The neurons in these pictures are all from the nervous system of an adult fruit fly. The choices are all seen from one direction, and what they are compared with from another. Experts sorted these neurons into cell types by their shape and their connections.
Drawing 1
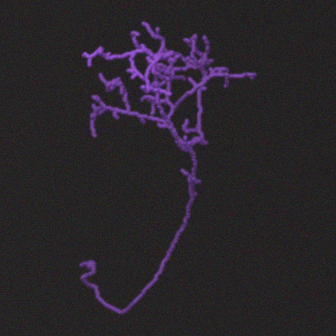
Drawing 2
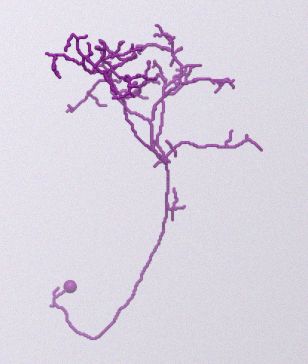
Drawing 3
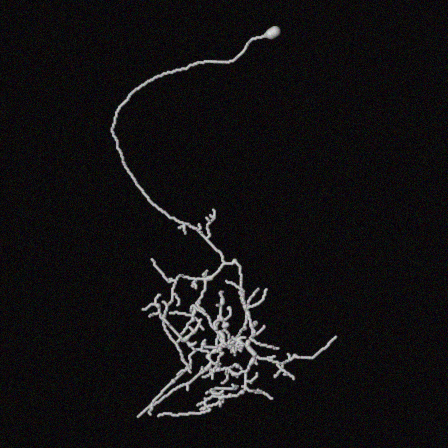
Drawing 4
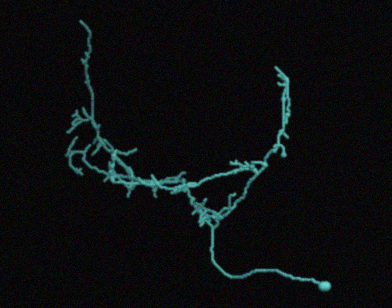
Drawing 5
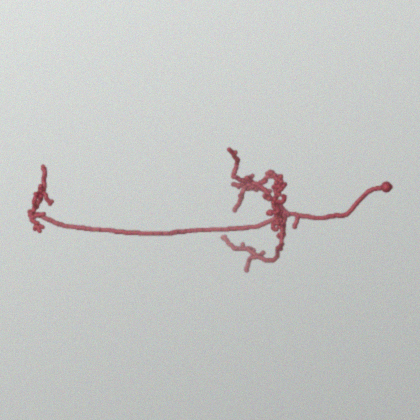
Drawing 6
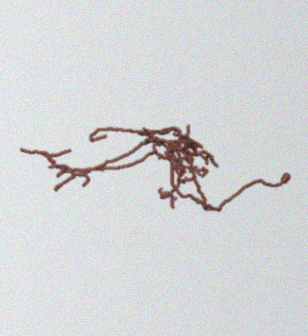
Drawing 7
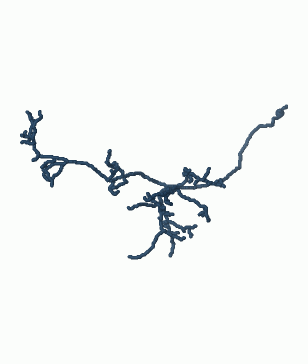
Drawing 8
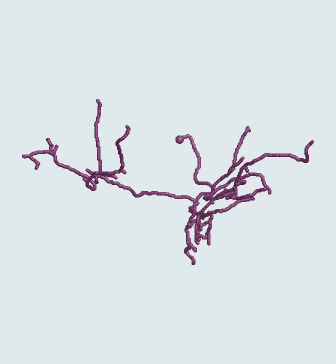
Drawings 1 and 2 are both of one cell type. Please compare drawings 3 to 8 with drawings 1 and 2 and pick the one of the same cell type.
7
